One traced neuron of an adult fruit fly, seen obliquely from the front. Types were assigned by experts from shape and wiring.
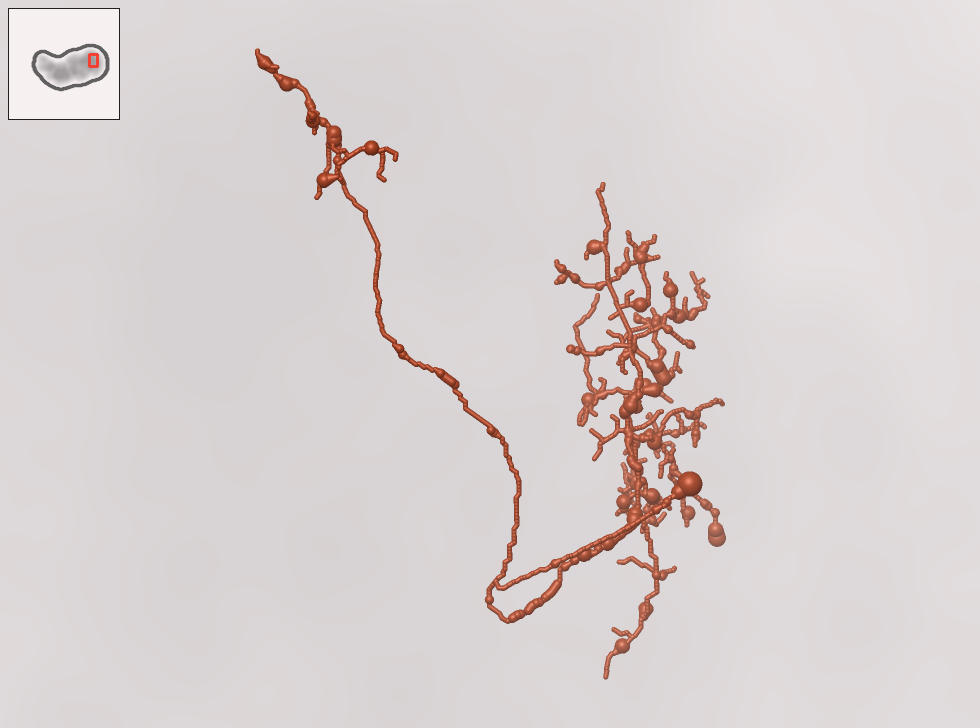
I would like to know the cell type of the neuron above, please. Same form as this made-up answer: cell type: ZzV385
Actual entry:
cell type: LC27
